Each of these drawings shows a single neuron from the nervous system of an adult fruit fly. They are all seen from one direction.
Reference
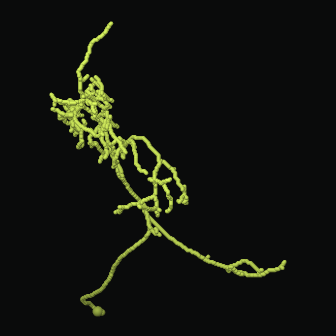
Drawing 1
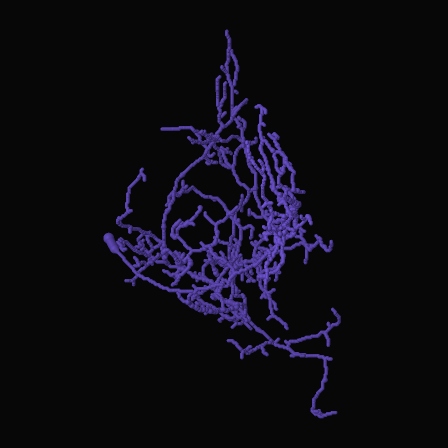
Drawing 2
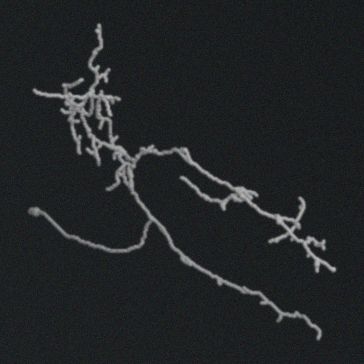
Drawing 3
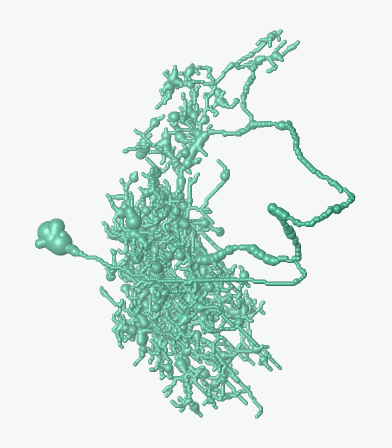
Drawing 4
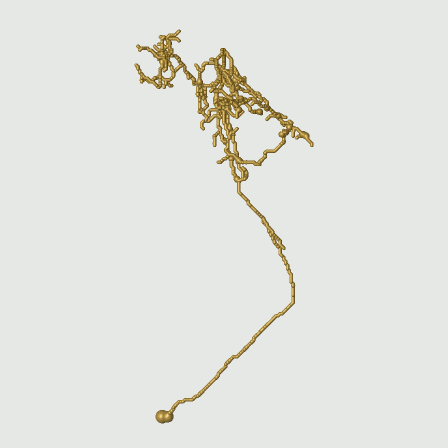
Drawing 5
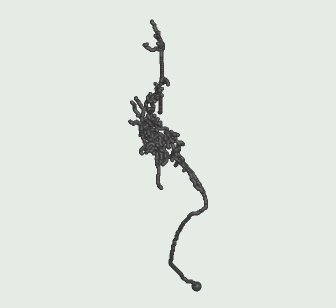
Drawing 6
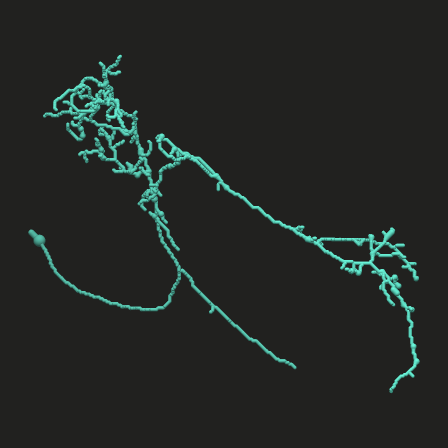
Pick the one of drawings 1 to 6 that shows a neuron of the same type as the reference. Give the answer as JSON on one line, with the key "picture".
{"picture": 2}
